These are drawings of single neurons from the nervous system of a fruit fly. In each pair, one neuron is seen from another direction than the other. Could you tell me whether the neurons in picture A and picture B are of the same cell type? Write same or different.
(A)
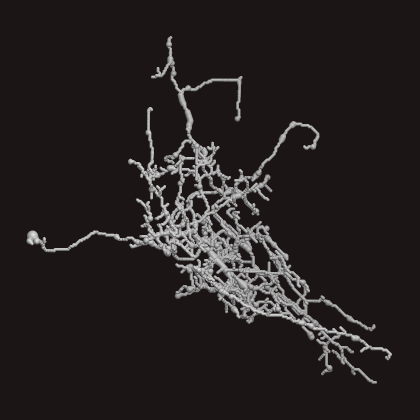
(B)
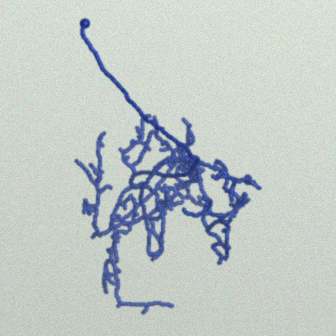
different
